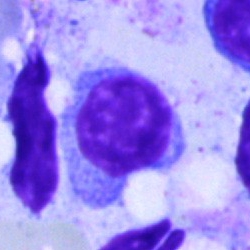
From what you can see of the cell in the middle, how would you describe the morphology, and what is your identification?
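Cytoplasm of a pale-to-medium blue is widest on the lower left side of the nucleus. No distinct granules are seen in it. The chromatin is dark purple and patchy, with scattered paler areas. This is a lymphocyte.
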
